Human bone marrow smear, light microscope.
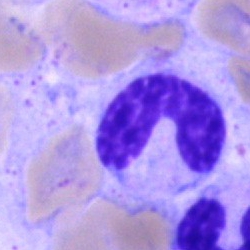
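Band neutrophil in a stained human bone marrow smear, central cell. Nucleus horseshoe-shaped, with a deep notch opening downward. Chromatin dark purple, coarsely clumped. No nucleoli visible.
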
